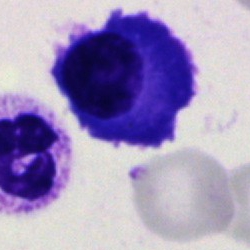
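Plasma cell, the cell in the middle of this bone marrow smear. Outline: irregular, with small bumps along the edge. Nuclear chromatin: dense, stained dark purple. Cytoplasm: a paler crescent curving along the right edge of the nucleus. Granules: none visible in the cytoplasm.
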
